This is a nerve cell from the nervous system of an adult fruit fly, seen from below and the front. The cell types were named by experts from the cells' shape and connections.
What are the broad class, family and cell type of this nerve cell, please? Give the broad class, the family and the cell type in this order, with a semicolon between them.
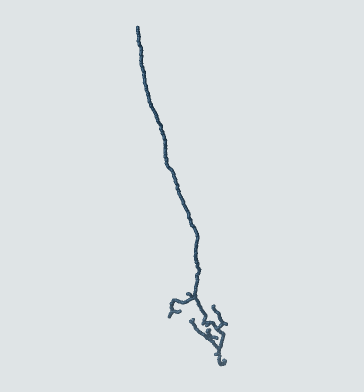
sensory neuron entering the brain; class mechanosensory; JO-EV3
